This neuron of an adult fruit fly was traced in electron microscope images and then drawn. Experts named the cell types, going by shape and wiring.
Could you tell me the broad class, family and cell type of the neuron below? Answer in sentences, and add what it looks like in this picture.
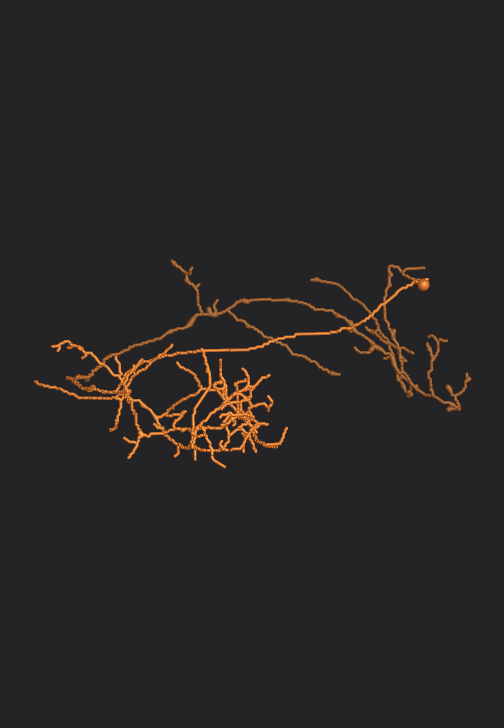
This is a central-brain intrinsic neuron. Its family is hemilineage ALl1_ventral. It is of cell type M_lPNm13. The cell body can be seen on the right of the picture. The picture shows dozens of branch ends.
